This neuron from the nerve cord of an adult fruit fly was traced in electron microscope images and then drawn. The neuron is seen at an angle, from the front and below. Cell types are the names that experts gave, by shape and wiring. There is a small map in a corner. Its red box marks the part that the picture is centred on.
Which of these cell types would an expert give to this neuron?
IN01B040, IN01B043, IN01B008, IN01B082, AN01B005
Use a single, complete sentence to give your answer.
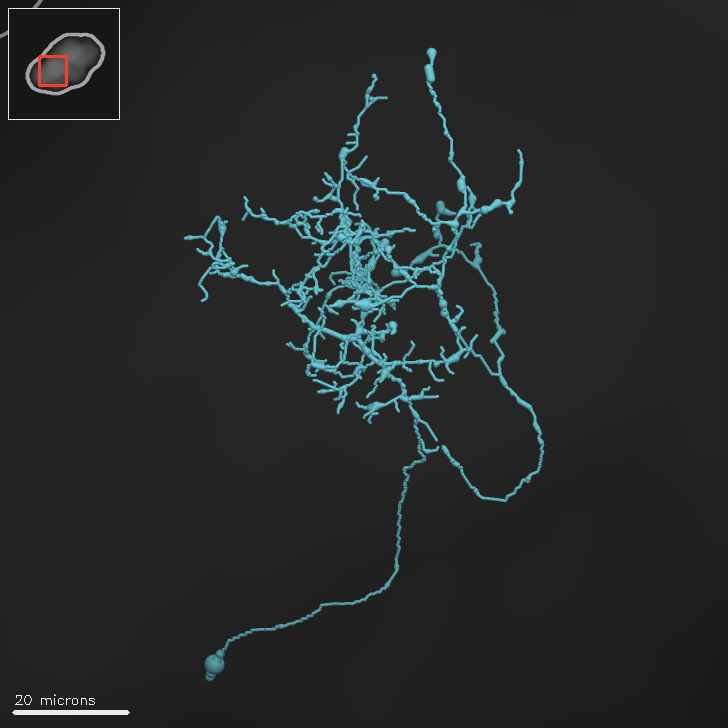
The type assigned to this neuron is IN01B043.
